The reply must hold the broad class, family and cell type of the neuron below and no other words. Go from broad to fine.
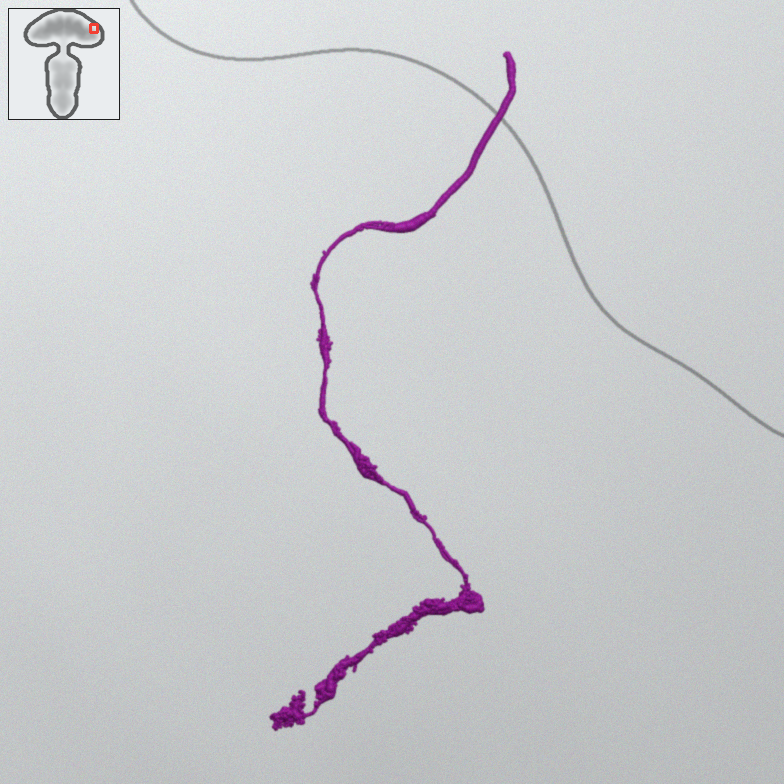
photoreceptor or other optic-lobe sensory neuron; class visual; R8p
